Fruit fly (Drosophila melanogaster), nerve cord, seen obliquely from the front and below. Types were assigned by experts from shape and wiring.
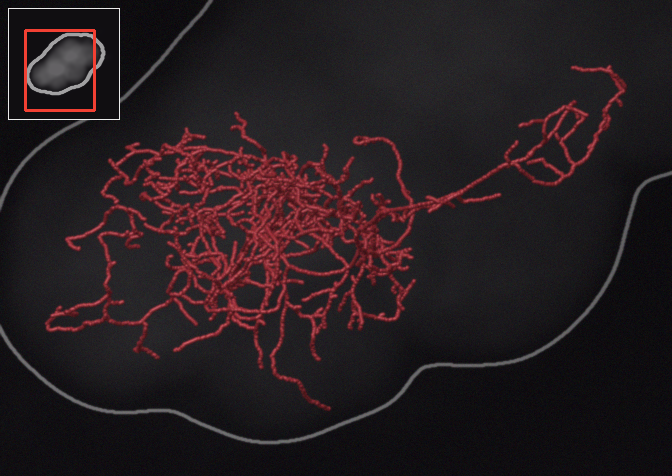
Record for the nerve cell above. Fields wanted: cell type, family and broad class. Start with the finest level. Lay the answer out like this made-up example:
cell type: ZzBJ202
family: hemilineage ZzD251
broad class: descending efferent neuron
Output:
cell type: IN09A007
family: hemilineage 09A
broad class: nerve-cord intrinsic neuron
